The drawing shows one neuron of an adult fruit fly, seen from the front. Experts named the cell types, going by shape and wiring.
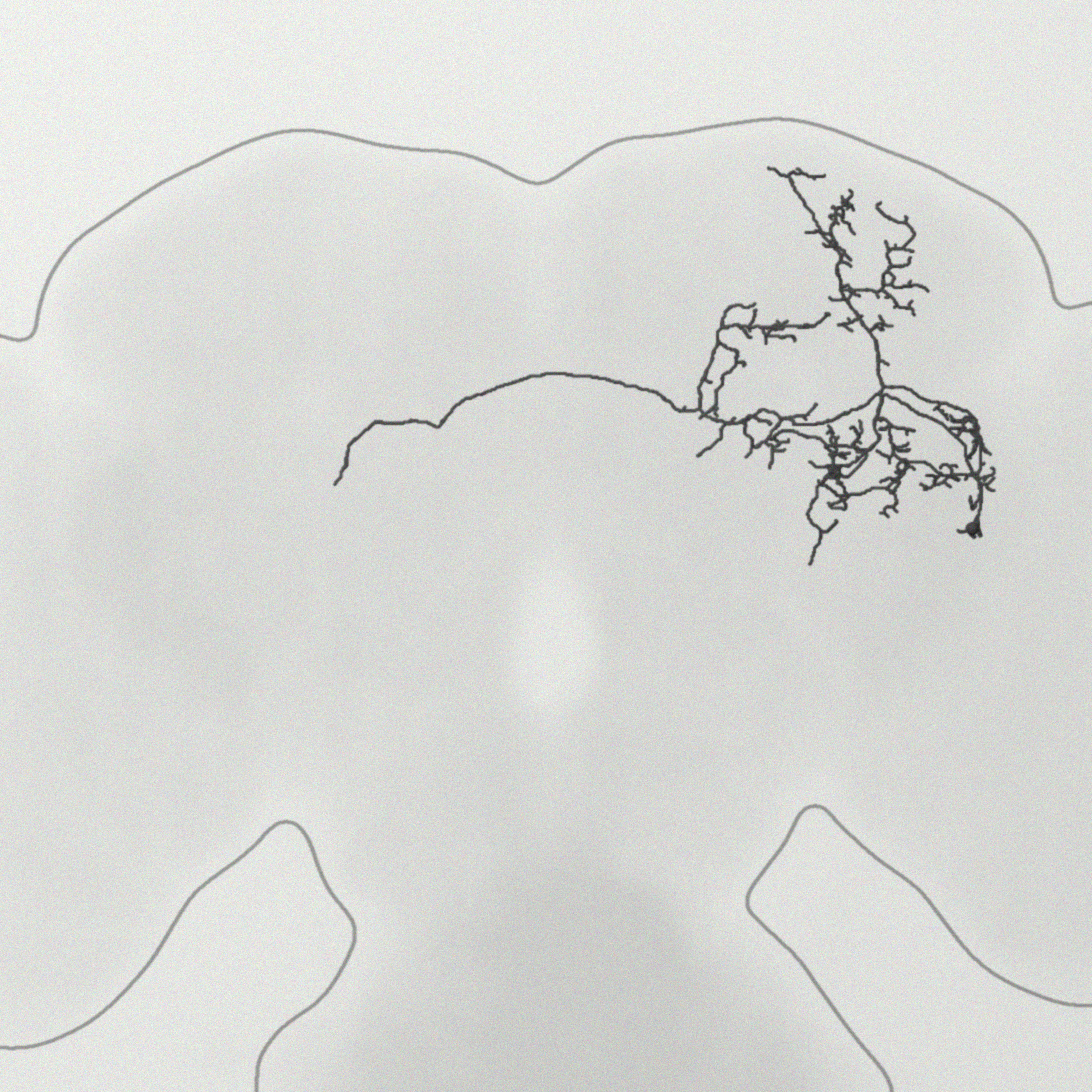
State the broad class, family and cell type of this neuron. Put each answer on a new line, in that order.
central-brain intrinsic neuron
hemilineage SLPa&l1_anterior
AVLP212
